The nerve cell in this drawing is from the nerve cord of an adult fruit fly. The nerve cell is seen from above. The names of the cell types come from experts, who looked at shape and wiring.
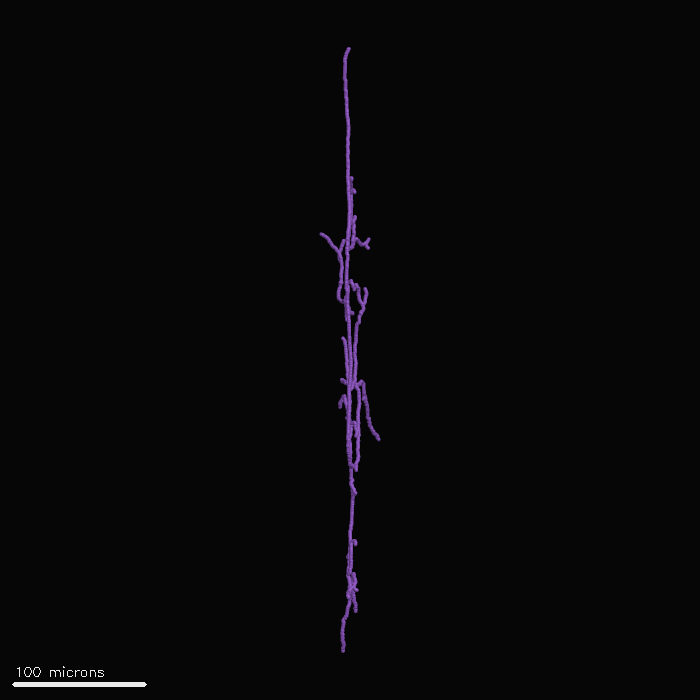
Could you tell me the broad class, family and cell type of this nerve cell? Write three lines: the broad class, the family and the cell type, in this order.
descending neuron
DNp
DNp44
